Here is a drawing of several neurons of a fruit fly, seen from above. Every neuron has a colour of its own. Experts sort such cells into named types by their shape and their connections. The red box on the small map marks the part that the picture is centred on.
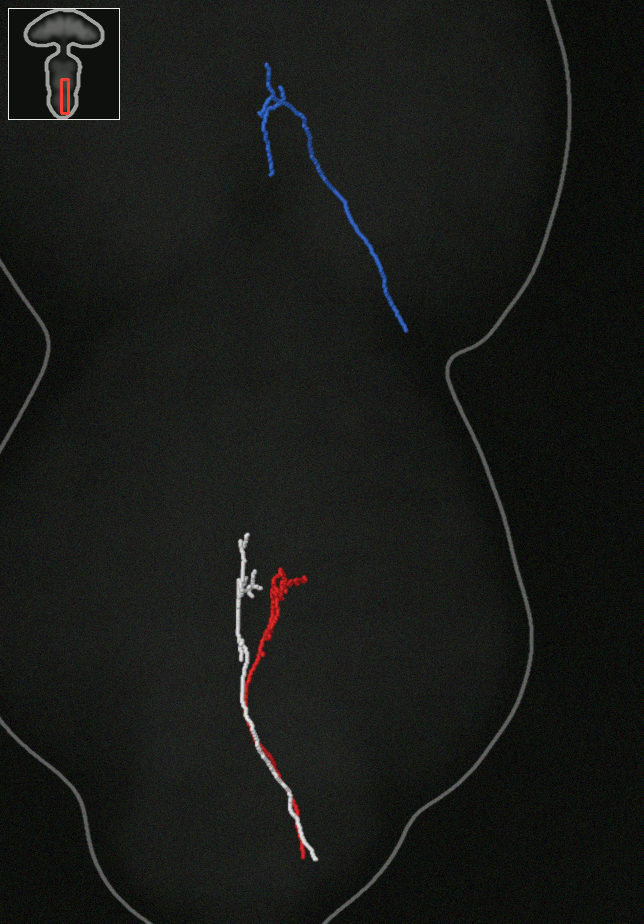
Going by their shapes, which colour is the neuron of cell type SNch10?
white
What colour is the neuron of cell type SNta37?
red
